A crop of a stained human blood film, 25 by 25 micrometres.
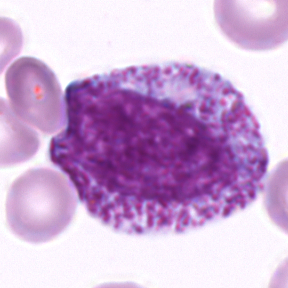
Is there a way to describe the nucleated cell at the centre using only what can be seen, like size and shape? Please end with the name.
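Measuring about 19 by 15 micrometres, the cell is oval, wider from side to side than from top to bottom. The nucleus reaches the left edge of the cell, leaving the widest band of cytoplasm on the right. Granules lie scattered over the nucleus and blur its border, and between them the cytoplasm is pale and almost colourless. This is a myelocyte.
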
